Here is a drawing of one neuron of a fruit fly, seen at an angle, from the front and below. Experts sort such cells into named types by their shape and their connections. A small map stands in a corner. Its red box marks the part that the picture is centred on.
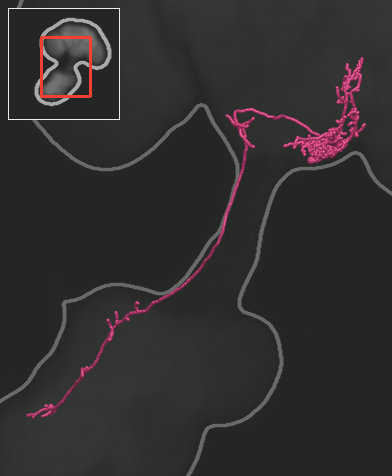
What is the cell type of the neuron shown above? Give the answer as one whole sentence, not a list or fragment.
Belonging to the cell type DNge034 is this neuron.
